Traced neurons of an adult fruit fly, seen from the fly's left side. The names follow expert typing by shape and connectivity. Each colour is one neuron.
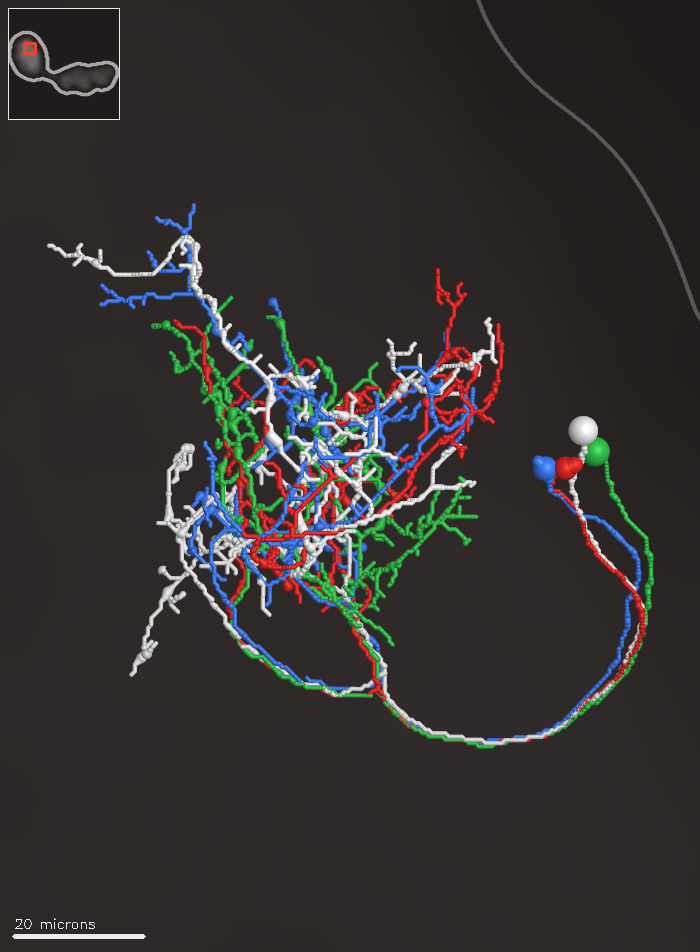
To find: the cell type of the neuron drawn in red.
LHPV2c1_a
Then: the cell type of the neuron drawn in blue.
CB4117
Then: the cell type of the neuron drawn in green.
CB2185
